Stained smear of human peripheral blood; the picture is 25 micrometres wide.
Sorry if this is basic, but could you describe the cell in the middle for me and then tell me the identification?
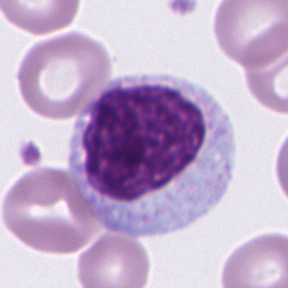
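A single nuclear mass, without separate lobes, lies toward the upper left of the cell. Its chromatin is clumped into darker patches separated by paler strands. The cytoplasm is a pale greyish-blue, and its band is widest on the lower right side of the nucleus. The cell measures about 15 micrometres across, with the nucleus occupying about 50% of its area. The cell is a metamyelocyte.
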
